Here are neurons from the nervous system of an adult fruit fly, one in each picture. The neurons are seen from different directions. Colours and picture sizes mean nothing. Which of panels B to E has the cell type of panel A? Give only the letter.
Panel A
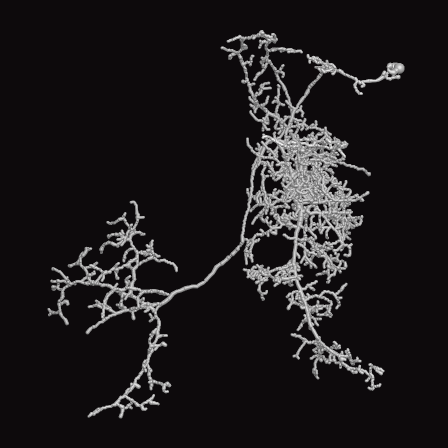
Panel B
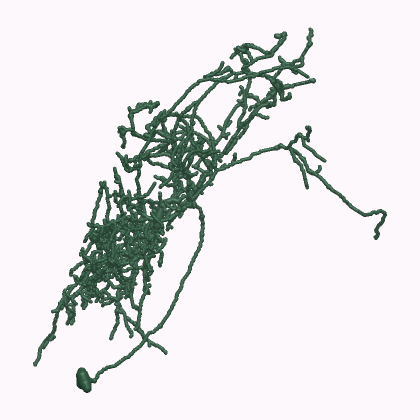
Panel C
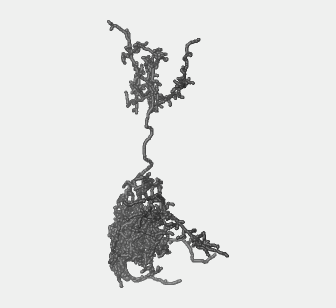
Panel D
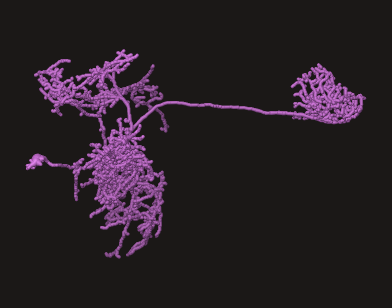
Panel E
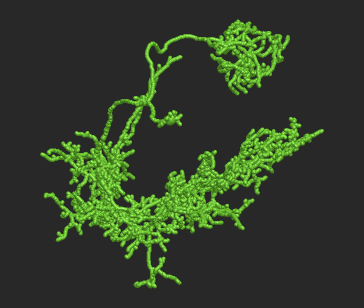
C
